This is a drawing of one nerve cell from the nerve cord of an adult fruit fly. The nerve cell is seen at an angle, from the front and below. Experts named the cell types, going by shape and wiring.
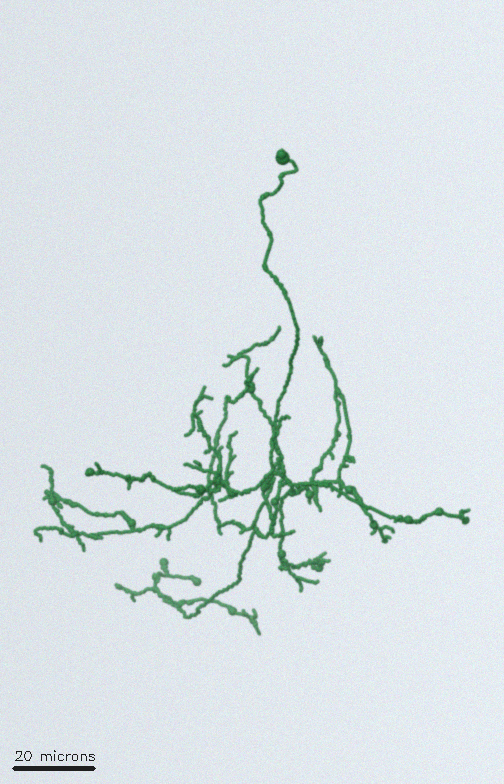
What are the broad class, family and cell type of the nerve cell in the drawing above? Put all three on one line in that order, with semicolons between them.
nerve-cord intrinsic neuron; hemilineage 09B; IN09B050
